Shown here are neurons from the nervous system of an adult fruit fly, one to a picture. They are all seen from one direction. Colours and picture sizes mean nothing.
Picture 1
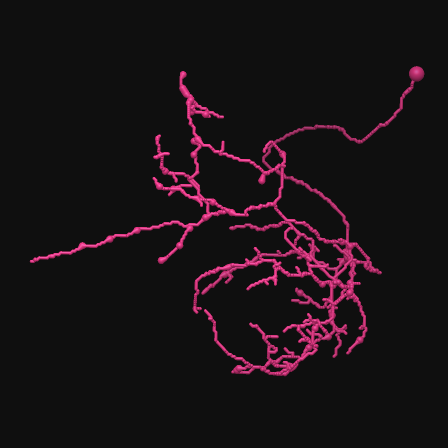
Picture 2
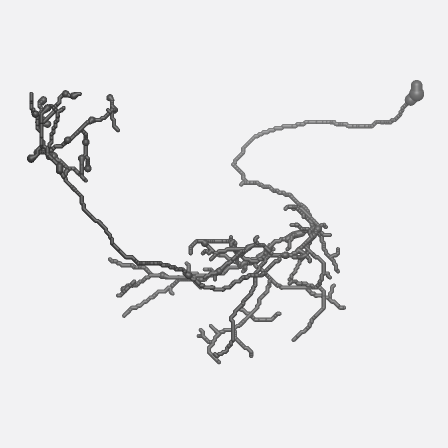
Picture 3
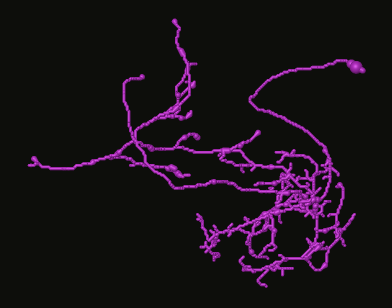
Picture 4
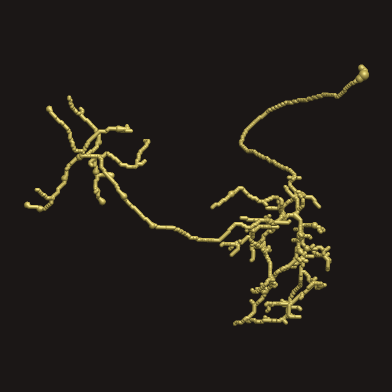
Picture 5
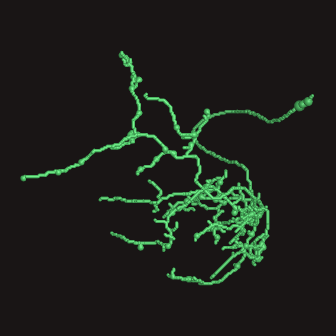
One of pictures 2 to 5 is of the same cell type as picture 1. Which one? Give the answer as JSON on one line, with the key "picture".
{"picture": 5}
